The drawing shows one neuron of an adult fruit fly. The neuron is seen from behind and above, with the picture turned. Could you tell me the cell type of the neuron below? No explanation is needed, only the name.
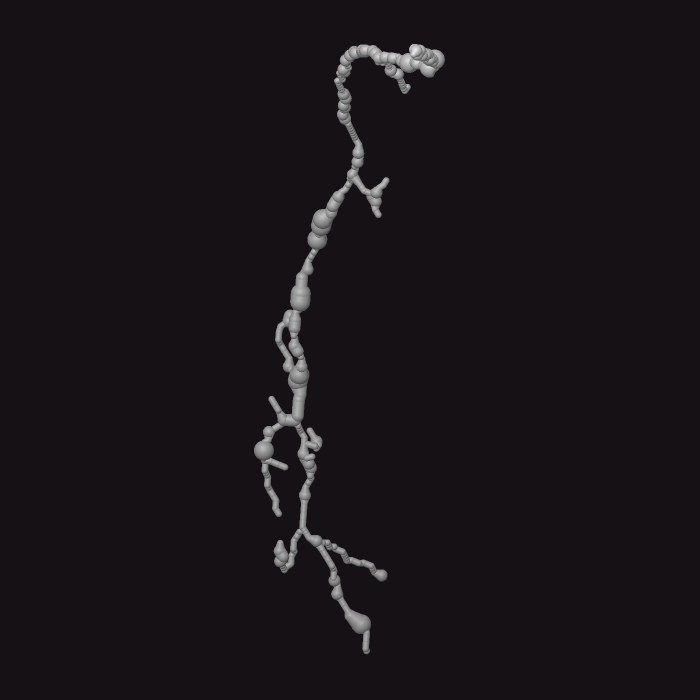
SNta42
